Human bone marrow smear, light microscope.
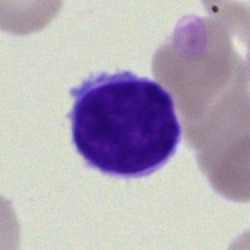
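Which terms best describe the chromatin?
Dense and dark purple, with only faint mottling.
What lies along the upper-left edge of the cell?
Small ragged blebs projecting from it.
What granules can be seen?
None are visible in the cell.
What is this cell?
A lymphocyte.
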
